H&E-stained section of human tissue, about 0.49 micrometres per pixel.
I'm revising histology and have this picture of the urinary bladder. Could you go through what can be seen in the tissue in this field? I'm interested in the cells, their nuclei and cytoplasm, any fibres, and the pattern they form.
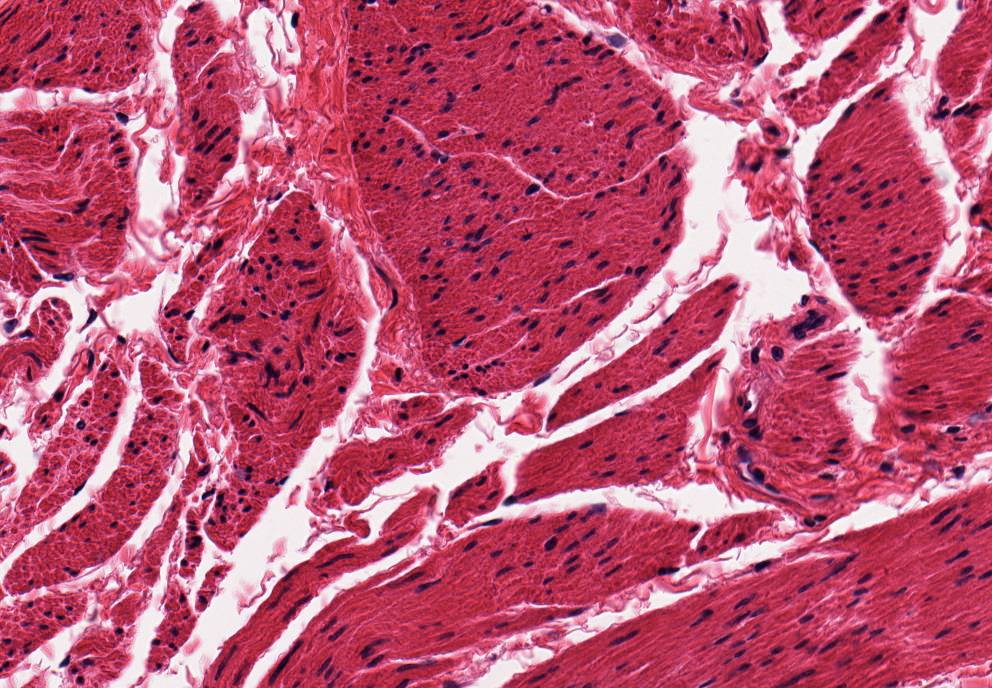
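Start with the pattern: muscle bundles cut at varying angles, with pale clefts between them. Now move to the lower right, where the muscle is cut lengthwise and runs diagonally, rising from lower left towards upper right. There the nuclei are elongated, slender and dark blue-purple. The muscle cytoplasm stains a deep pink-red with eosin.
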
